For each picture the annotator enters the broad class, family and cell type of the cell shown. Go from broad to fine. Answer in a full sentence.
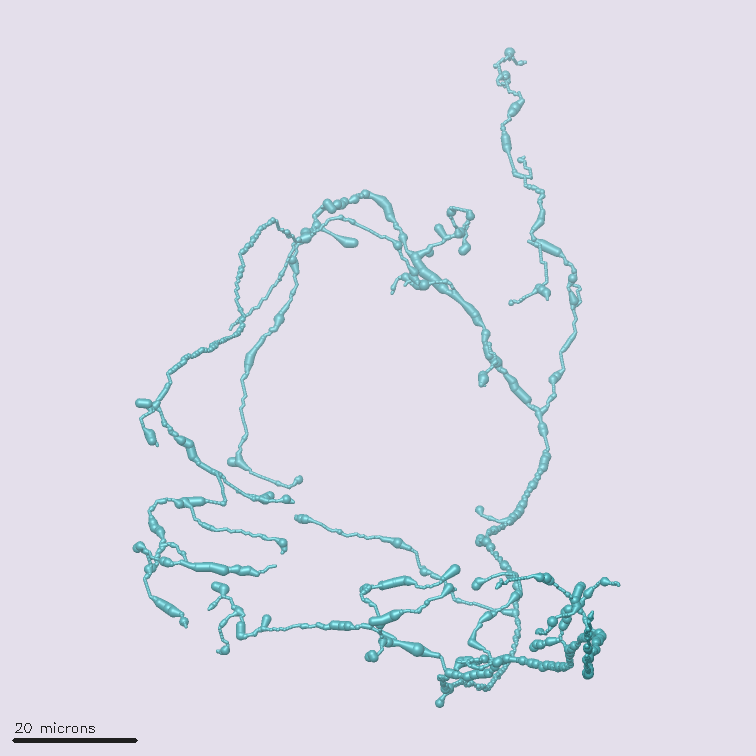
A descending neuron of hemilineage SMPpv2_dorsal, type DNp60.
